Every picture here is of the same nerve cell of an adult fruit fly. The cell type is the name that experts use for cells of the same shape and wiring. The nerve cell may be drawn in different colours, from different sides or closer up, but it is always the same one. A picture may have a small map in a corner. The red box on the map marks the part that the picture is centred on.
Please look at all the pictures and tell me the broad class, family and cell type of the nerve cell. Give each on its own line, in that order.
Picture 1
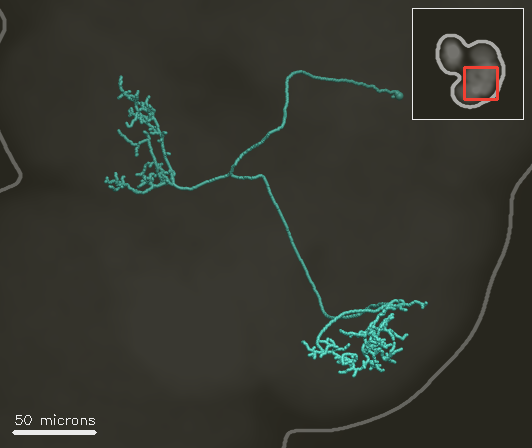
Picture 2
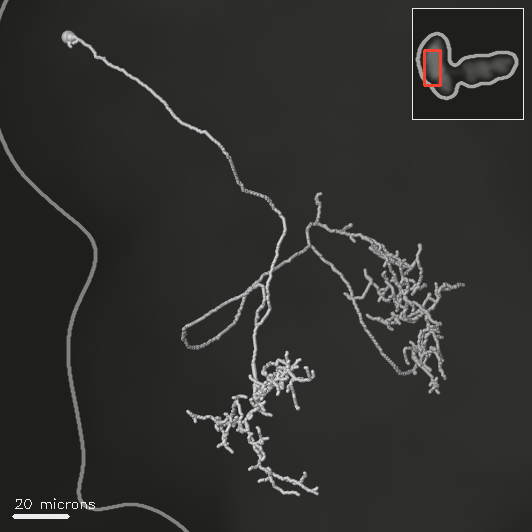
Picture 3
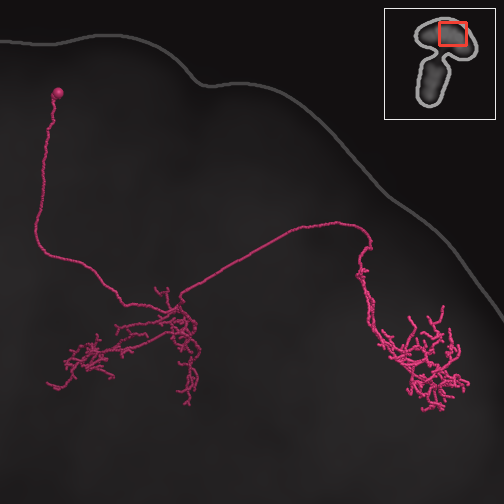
central-brain intrinsic neuron
hemilineage CREa1_ventral
mAL4B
